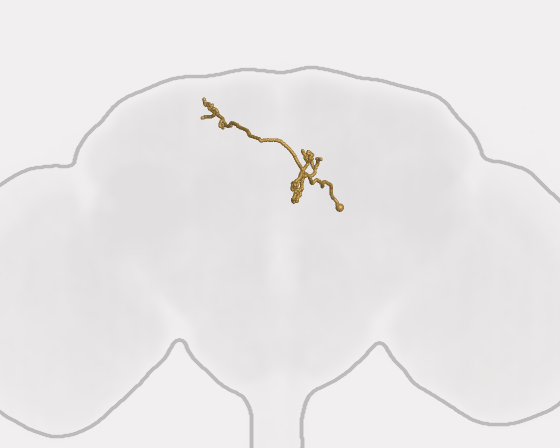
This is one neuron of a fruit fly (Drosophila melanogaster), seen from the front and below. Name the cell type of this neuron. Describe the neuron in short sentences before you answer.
Its cell body lies in the middle of the picture. As drawn here it is wider than it is tall. Its broad class is central-brain intrinsic neuron. Its cell type is FS4C.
